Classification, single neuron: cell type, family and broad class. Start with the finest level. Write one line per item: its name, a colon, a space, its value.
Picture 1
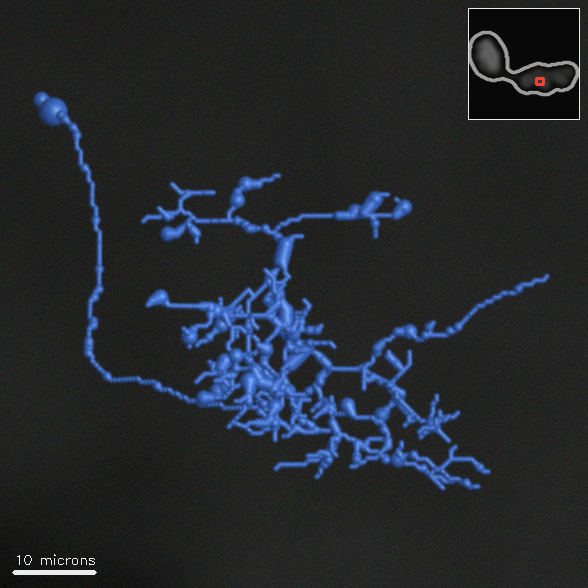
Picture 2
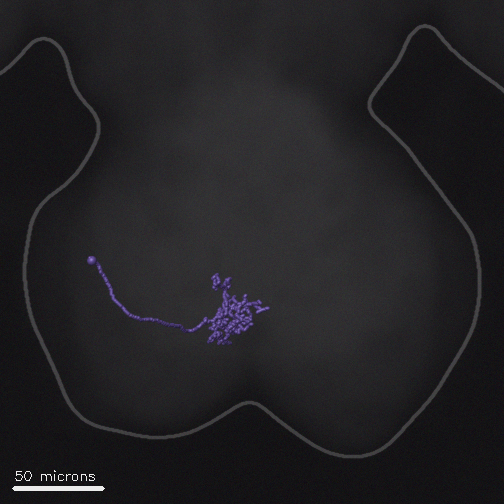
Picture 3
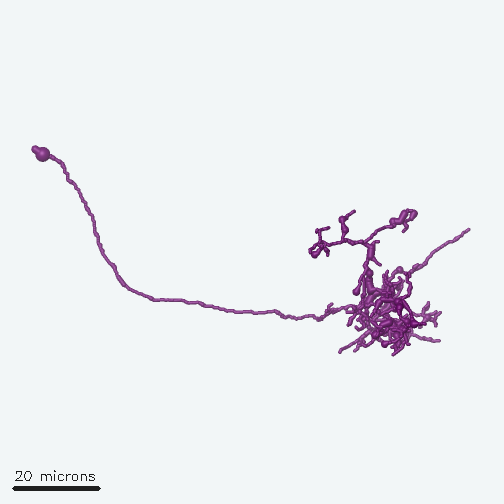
cell type: IN09A087
family: hemilineage 09A
broad class: nerve-cord intrinsic neuron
